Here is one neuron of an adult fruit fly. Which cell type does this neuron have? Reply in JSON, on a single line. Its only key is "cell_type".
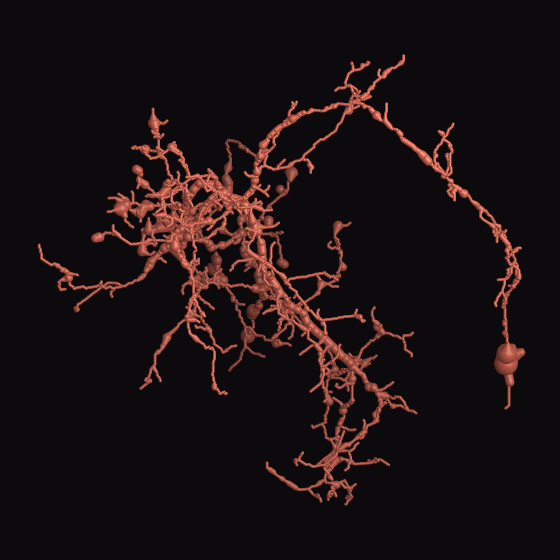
{"cell_type": "IN12B024_b"}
